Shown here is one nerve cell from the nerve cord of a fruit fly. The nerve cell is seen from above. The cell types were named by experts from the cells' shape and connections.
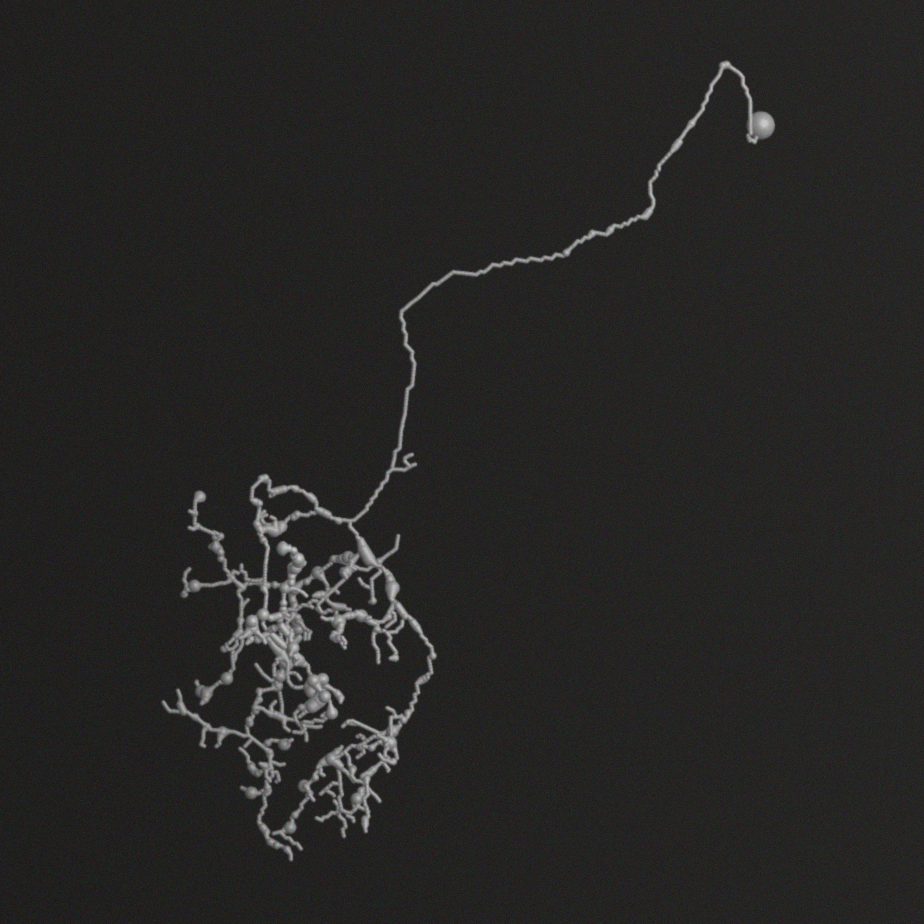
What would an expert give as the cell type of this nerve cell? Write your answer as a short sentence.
The cell type is IN14A107.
